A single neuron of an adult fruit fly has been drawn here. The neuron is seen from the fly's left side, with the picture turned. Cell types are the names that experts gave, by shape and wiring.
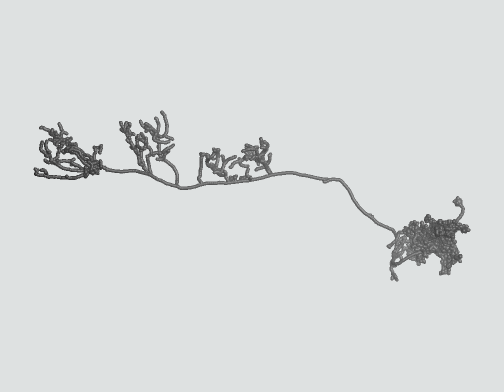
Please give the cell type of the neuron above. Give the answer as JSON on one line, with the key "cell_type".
{"cell_type": "DNg74_a"}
